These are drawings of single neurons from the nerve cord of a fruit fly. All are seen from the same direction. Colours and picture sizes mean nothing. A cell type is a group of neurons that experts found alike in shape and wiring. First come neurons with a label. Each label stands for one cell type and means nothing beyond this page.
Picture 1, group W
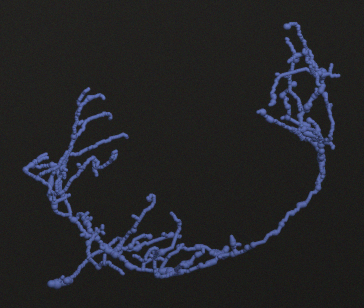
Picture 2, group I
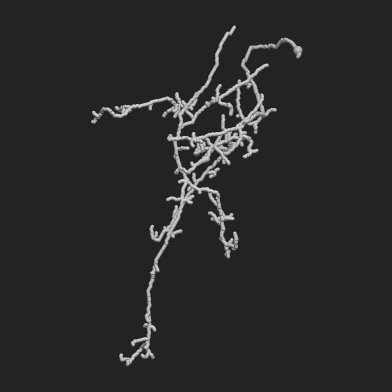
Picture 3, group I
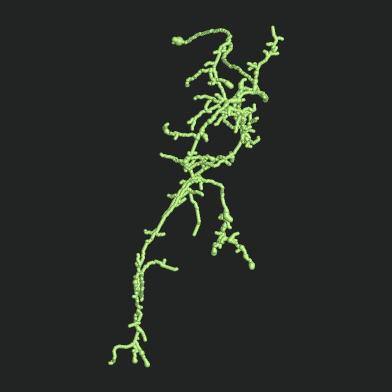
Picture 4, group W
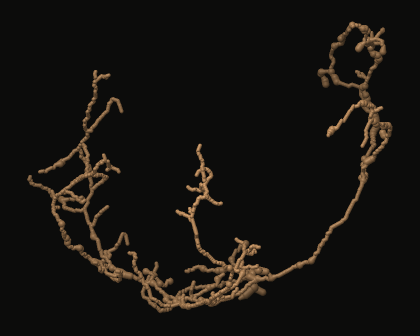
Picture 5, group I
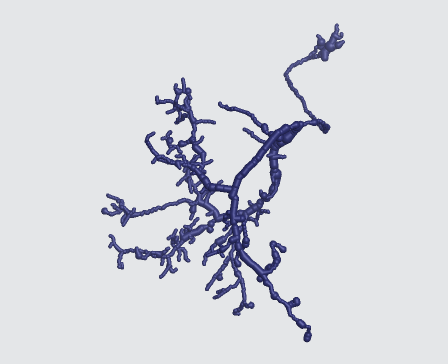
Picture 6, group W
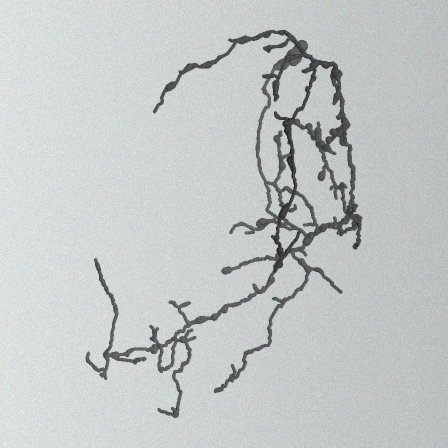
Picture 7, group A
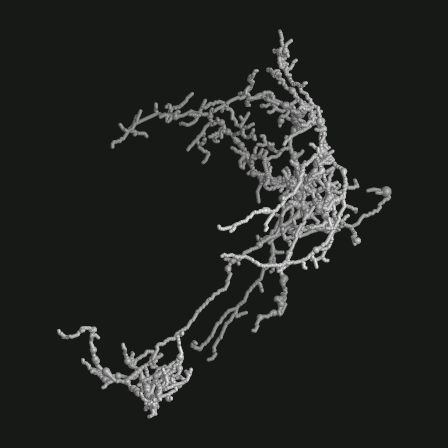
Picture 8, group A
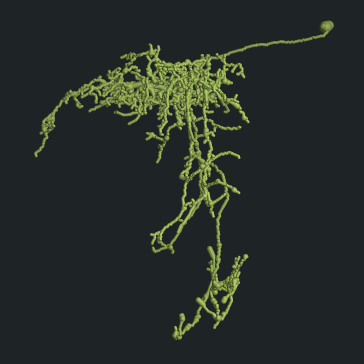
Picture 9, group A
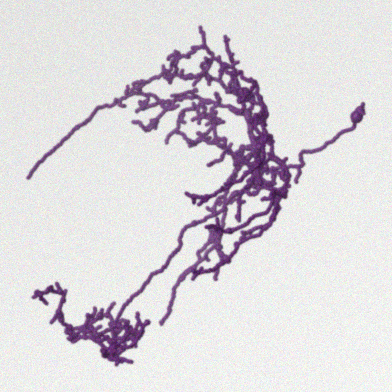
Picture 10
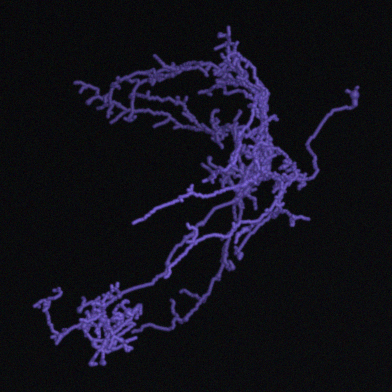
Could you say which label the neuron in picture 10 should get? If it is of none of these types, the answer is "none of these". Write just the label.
group A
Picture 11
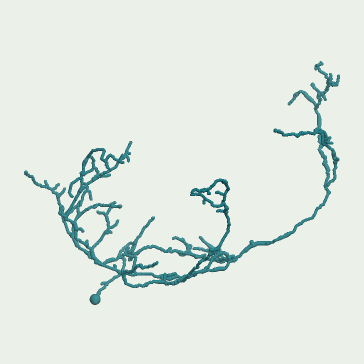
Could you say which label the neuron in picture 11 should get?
group W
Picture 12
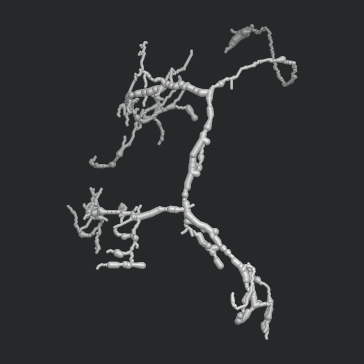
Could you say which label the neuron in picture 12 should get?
group I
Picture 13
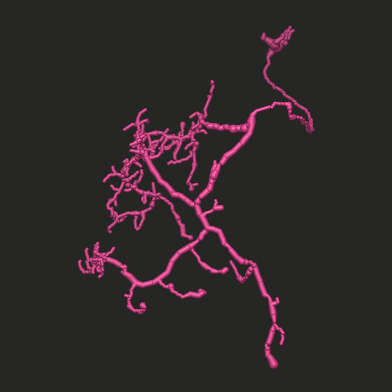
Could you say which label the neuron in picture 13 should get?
group I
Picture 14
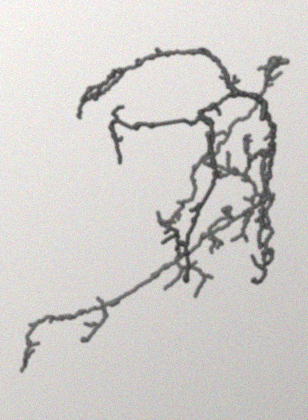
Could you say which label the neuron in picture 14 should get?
group W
